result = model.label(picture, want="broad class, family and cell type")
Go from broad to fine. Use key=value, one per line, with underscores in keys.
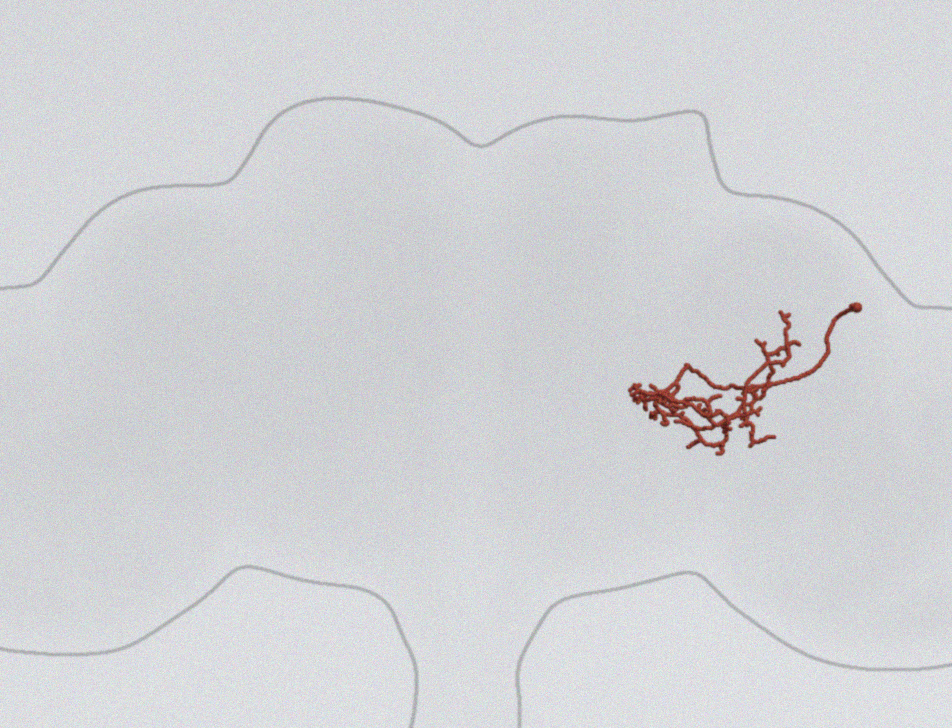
broad_class=central-brain intrinsic neuron
family=hemilineage SLPal3_and_SLPal4_dorsal
cell_type=CB4122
